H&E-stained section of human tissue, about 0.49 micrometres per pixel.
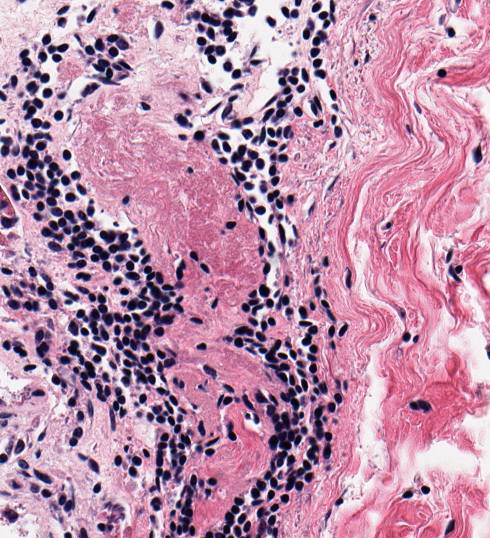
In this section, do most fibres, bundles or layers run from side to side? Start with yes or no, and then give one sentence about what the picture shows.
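No. The collagen bundles on the right are wavy and run roughly from top to bottom.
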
